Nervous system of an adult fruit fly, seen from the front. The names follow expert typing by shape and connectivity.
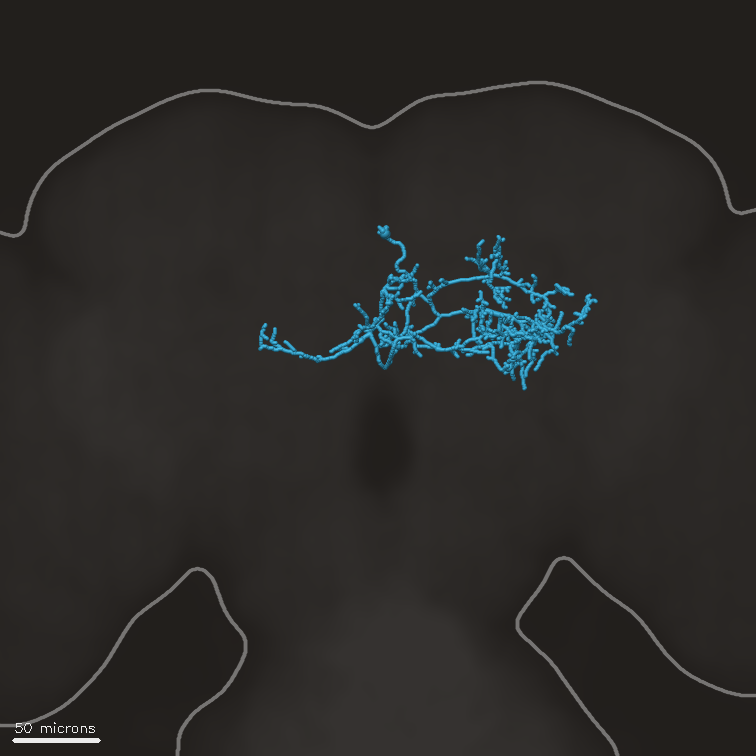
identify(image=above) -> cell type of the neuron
PS158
